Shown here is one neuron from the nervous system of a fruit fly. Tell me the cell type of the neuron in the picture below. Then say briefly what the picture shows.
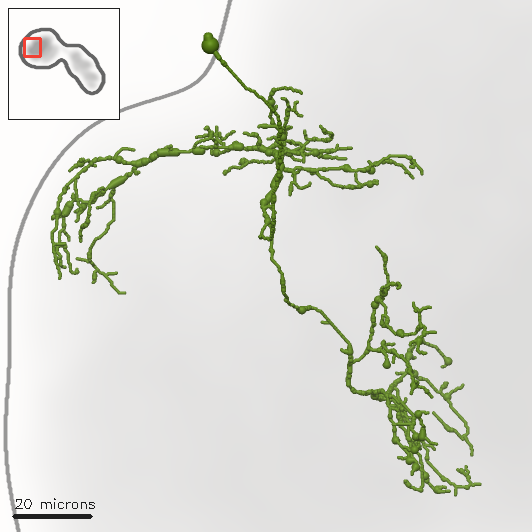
The cell type is FB5V_b. This is a central-brain intrinsic neuron. Its cell body lies at the top of the picture. By the scale bar it is about 120 microns tall in this view. The picture shows dozens of branch ends.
